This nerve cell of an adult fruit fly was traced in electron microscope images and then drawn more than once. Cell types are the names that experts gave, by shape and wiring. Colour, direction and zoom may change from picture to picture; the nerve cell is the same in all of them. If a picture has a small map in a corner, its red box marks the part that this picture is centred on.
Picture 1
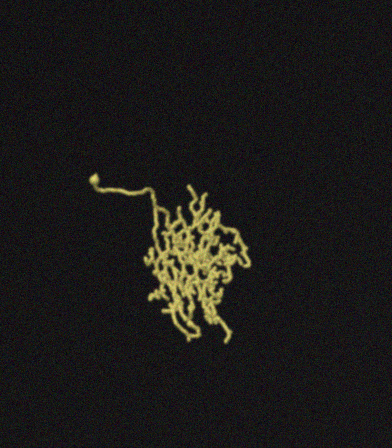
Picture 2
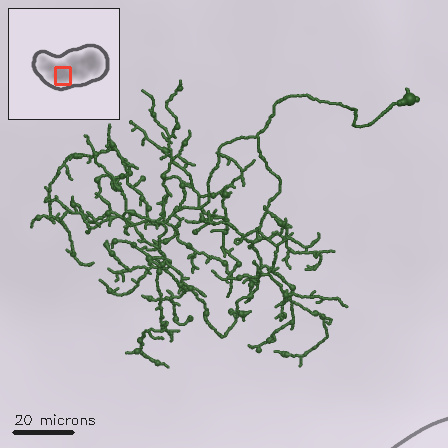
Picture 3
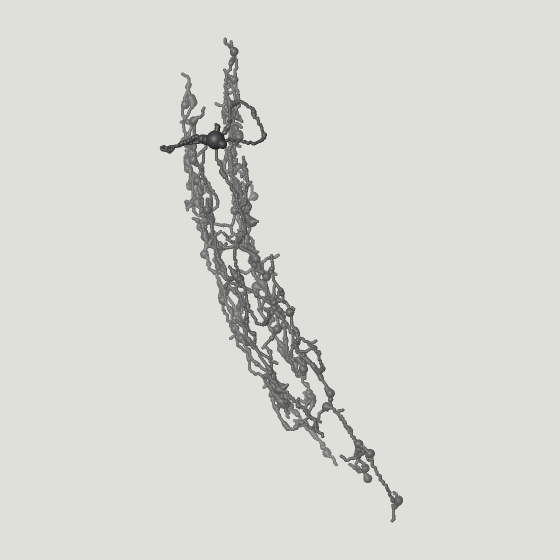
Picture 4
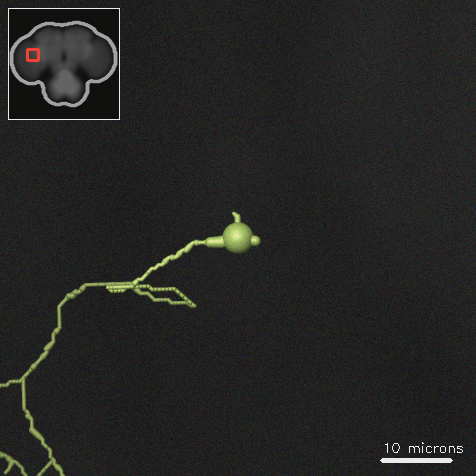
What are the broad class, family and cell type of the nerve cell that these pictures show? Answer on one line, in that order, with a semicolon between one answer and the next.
optic-lobe intrinsic neuron; Cm; Cm19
